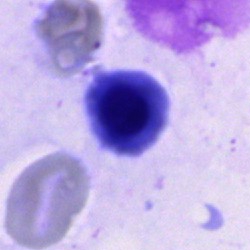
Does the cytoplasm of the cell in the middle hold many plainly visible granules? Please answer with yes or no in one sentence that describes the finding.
No, its cytoplasm is free of any visible granules.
